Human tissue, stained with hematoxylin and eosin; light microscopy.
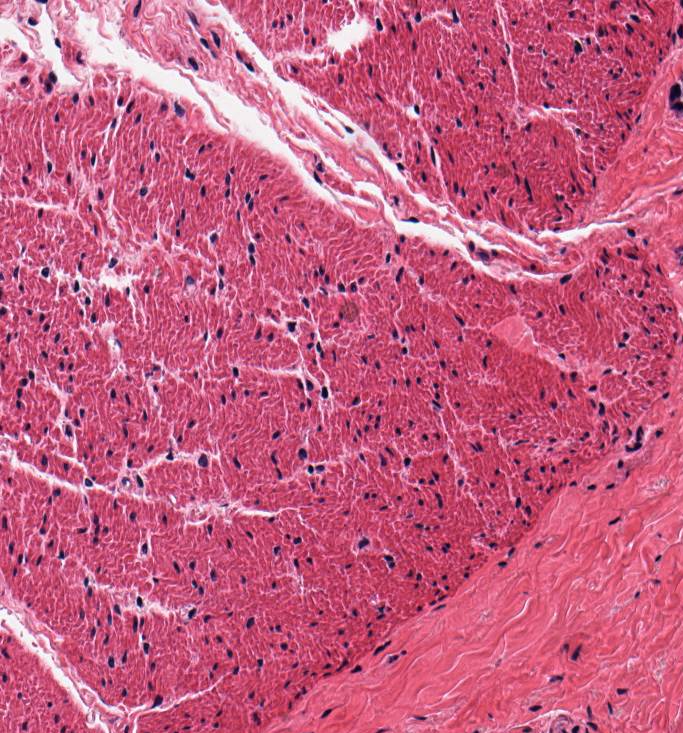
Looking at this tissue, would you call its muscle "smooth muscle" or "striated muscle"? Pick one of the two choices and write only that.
Smooth muscle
